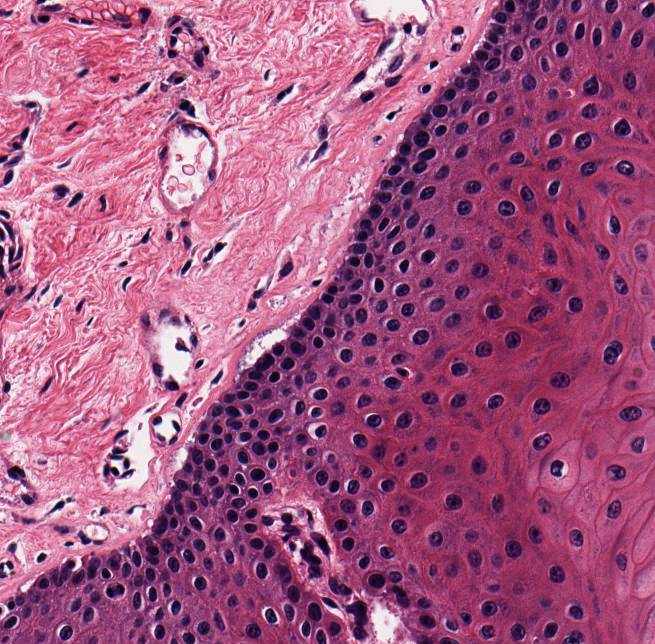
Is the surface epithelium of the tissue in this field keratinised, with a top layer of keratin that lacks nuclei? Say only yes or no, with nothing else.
No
